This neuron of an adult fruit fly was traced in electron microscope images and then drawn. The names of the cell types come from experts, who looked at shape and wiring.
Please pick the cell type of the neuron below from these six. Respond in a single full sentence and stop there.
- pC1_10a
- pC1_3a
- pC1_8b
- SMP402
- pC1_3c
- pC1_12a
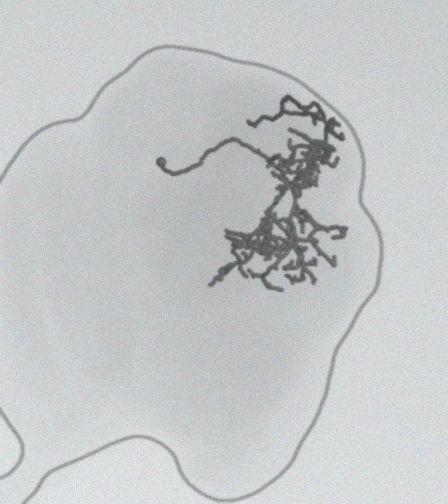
Cell type pC1_10a is what this neuron is.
